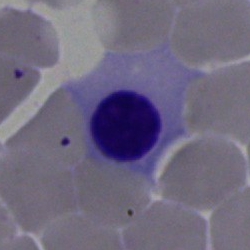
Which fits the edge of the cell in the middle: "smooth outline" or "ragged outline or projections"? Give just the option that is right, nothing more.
Ragged outline or projections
